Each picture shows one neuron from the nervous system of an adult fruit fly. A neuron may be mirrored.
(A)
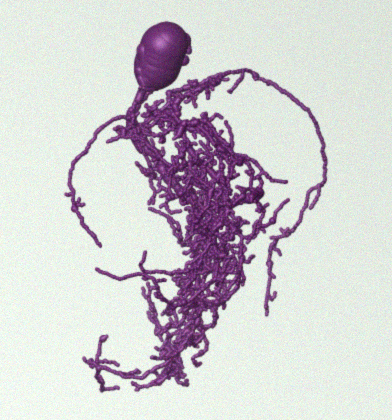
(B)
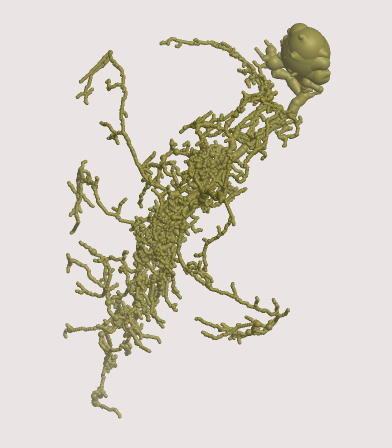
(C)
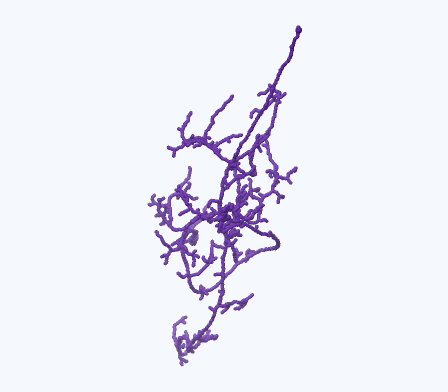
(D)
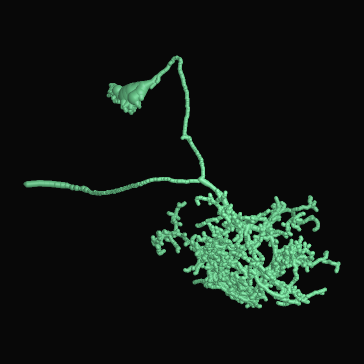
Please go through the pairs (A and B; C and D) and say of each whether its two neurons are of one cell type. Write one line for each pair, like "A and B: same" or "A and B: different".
A and B: same
C and D: different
